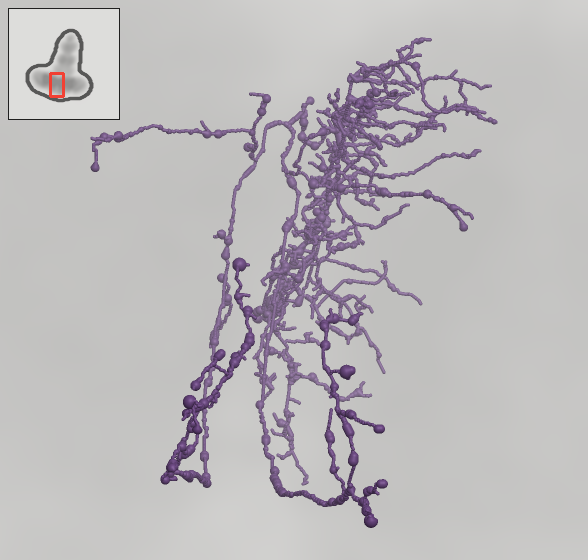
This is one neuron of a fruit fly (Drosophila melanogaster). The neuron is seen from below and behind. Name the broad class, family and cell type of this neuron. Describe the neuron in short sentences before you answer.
In this view it is about as wide as it is tall. Its broad class is central-brain intrinsic neuron. Its family is hemilineage SMPad1. It is of cell type SMP092.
